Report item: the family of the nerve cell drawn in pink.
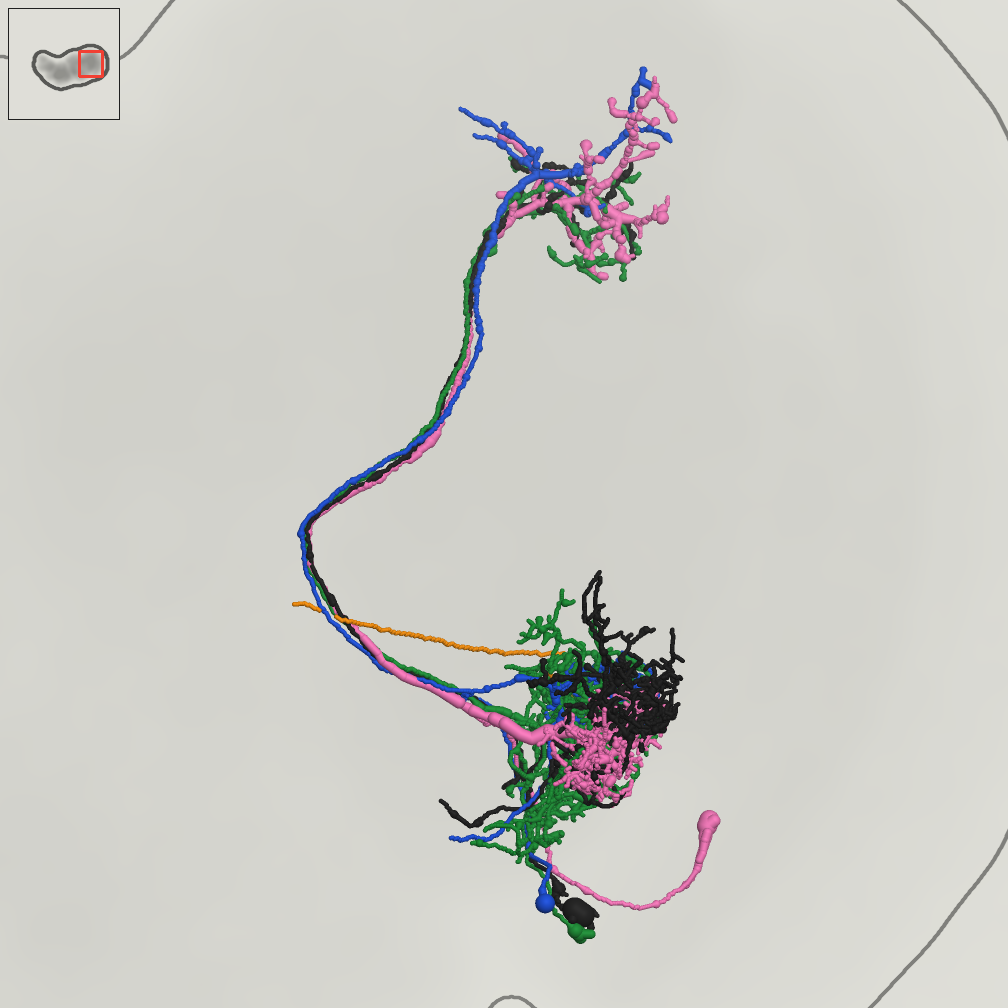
hemilineage ALv1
